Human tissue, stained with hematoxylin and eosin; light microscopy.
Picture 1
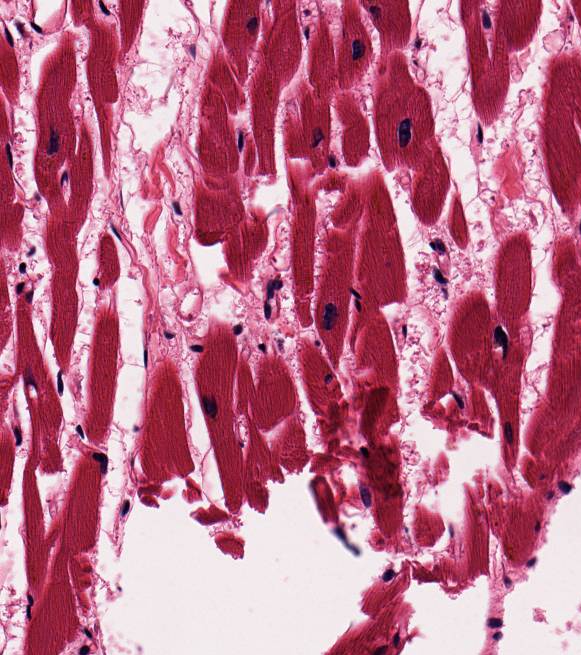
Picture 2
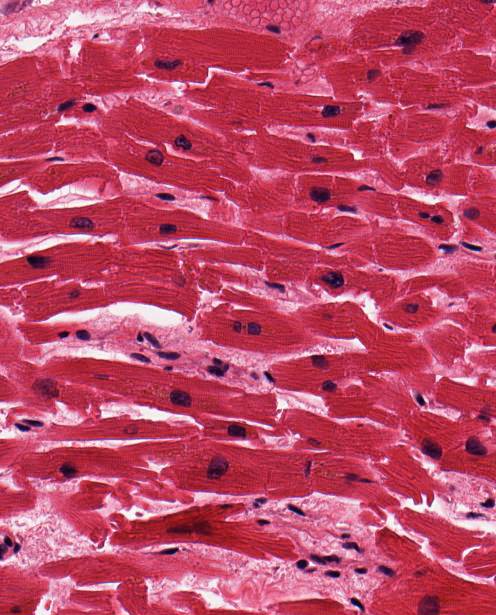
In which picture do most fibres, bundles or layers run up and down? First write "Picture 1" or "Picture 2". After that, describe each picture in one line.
Picture 1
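Picture 1: The muscle fibres run mostly from top to bottom of the field.
Picture 2: The muscle fibres run roughly horizontally across the whole field.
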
